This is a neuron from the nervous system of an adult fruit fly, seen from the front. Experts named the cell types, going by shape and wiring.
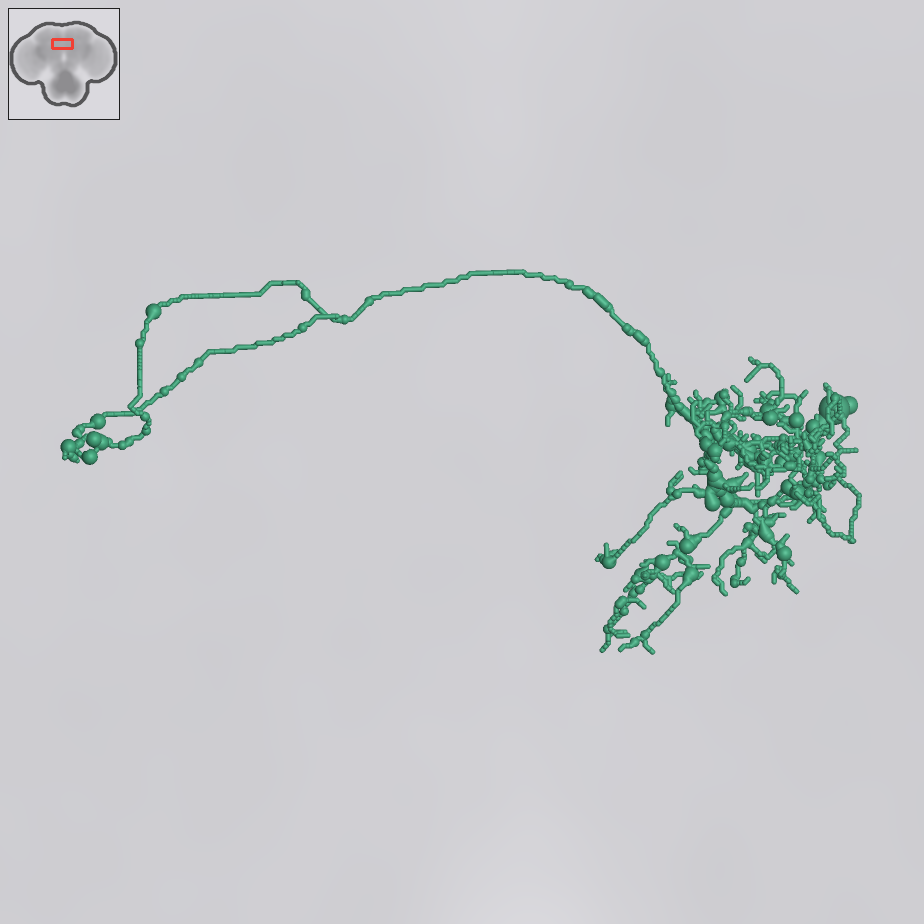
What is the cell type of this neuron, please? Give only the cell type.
FC2B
